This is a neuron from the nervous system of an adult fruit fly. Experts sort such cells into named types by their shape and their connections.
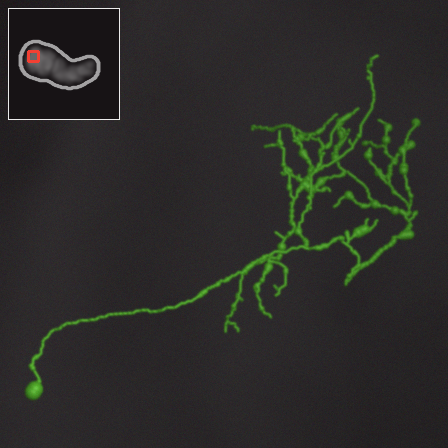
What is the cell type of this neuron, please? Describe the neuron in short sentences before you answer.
Its cell body lies at the lower left of the picture. As drawn here it is about as wide as it is tall. It is a central-brain intrinsic neuron. Its cell type is CRE056.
